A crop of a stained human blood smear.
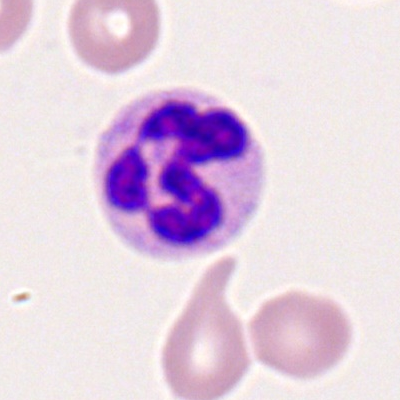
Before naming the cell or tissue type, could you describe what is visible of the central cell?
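Look first at the outline: round and smooth. Now the nucleus, divided into several separate lobes, with no nucleoli to be seen. In the cytoplasm you'll find only fine, faint granules and no large orange-red ones. So this is a segmented neutrophil.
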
